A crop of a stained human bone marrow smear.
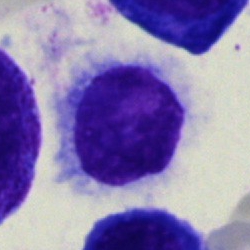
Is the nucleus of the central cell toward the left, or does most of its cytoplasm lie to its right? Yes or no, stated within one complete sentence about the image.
No, toward the right of the cell is where the nucleus sits.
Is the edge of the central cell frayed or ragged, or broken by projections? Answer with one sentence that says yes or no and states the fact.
Yes, the edge of this cell is rough, not smooth.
